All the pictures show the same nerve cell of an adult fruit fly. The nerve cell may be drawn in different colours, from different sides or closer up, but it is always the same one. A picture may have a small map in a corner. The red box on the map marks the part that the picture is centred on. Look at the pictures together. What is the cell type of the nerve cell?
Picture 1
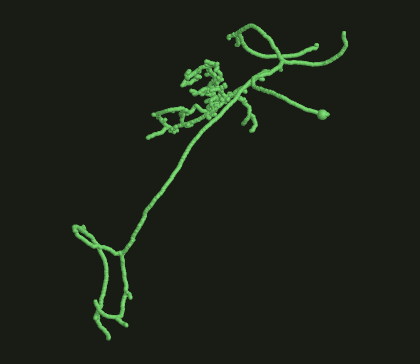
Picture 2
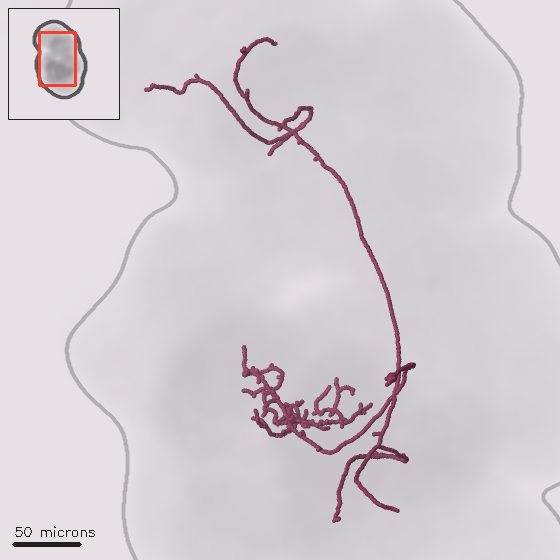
PVLP046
